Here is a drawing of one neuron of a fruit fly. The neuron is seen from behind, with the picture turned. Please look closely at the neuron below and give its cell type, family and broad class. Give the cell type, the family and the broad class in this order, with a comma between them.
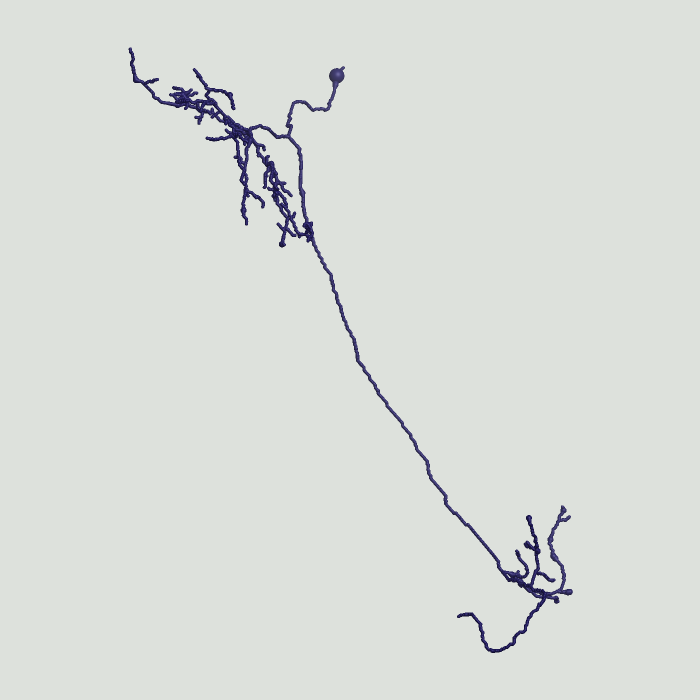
CB4081, hemilineage FLAa2, central-brain intrinsic neuron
